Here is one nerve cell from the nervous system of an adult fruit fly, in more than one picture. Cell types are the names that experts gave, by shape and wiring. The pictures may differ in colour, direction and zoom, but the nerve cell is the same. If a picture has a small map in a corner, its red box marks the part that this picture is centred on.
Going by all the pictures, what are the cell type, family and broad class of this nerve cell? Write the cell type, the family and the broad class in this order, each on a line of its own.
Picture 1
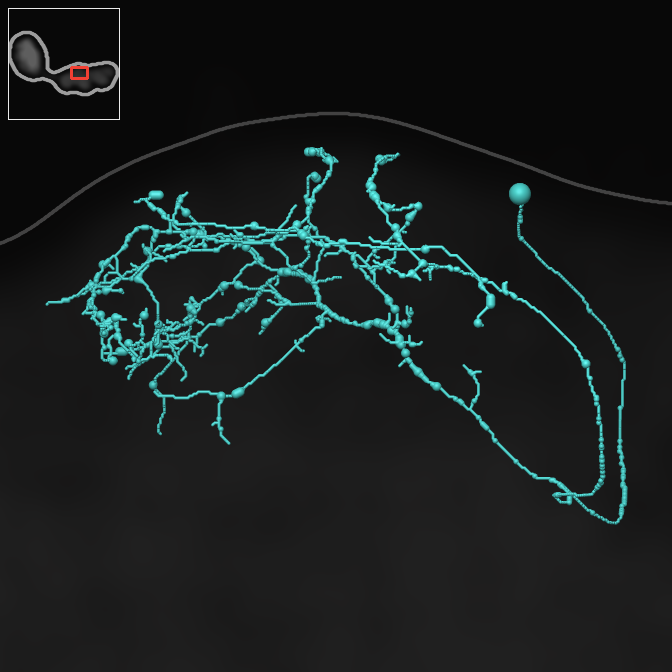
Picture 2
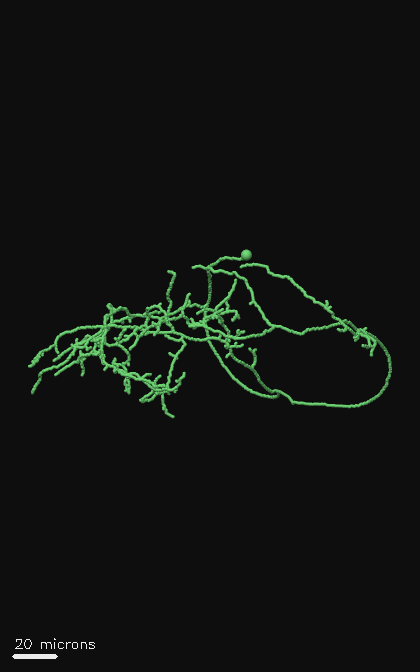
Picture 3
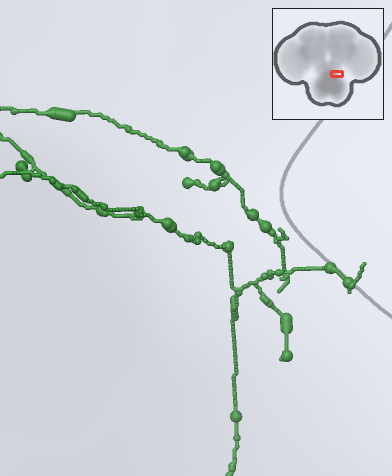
IN19B070
hemilineage 19B
nerve-cord intrinsic neuron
